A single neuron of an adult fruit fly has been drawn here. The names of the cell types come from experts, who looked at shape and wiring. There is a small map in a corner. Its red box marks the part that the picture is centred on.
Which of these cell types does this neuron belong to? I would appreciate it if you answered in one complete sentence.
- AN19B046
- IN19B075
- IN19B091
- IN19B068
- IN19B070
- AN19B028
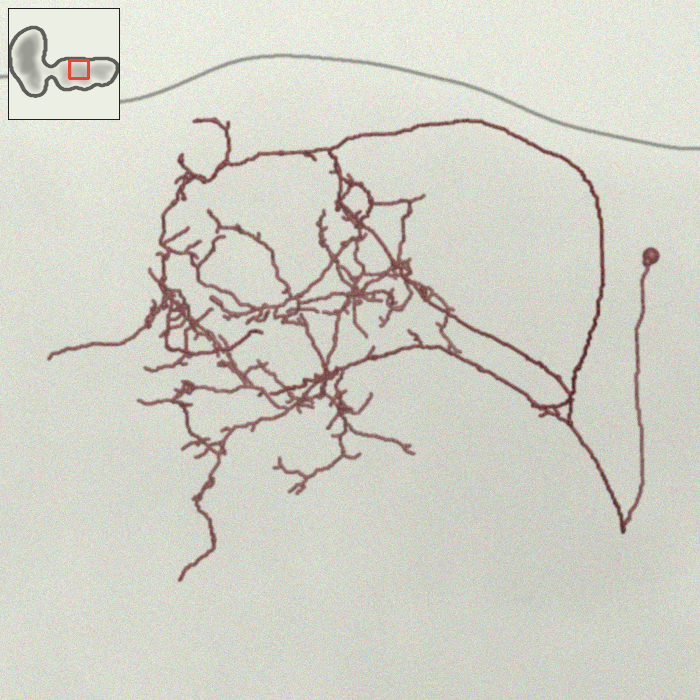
By its cell type, the neuron is IN19B075.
